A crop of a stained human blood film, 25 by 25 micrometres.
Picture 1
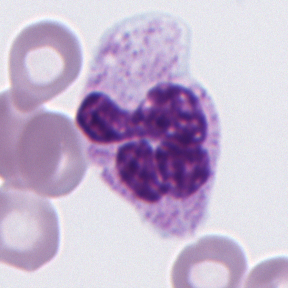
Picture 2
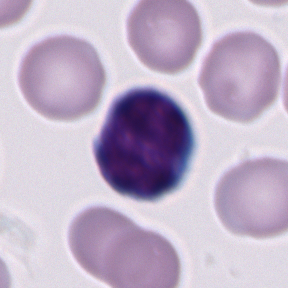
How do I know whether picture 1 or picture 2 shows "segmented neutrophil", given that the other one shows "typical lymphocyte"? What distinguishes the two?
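Of the two, the segmented neutrophil is in picture 1 and the typical lymphocyte in picture 2. I'll start with the cytoplasm, since that is where they differ most plainly. In picture 1 there is plenty of it, pale lilac-grey, with fine violet granules scattered all through.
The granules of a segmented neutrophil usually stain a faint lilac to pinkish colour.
In picture 2 I find only a small sliver of pale blue cytoplasm at the left edge, with no granules in it and no vacuoles anywhere in the cell.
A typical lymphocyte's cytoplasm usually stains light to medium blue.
The nuclei differ in form as well. The neutrophil's nucleus is in lobes, and its leftmost lobe reaches the left edge of the cell, where red cells lie against it. The lymphocyte's nucleus is round and about 9 micrometres across, inside a cell with a smooth outline. Size is worth checking for the lymphocyte: at about 10 micrometres across, it is about 1.25 times as wide as a red cell that lies whole in the picture.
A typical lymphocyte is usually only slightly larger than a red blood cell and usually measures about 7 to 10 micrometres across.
The chromatin, on the other hand, looks much alike in the two: dark purple and coarsely clumped in the neutrophil, and in the lymphocyte a dark purple nucleus with coarse chromatin clumped into darker blocks.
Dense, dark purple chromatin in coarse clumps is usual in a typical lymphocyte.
No nucleoli can be seen in the neutrophil's nucleus.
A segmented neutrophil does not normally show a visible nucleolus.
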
